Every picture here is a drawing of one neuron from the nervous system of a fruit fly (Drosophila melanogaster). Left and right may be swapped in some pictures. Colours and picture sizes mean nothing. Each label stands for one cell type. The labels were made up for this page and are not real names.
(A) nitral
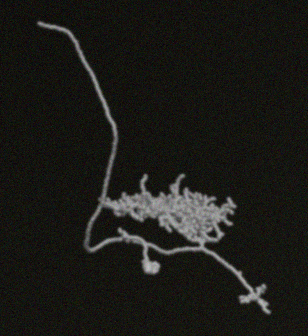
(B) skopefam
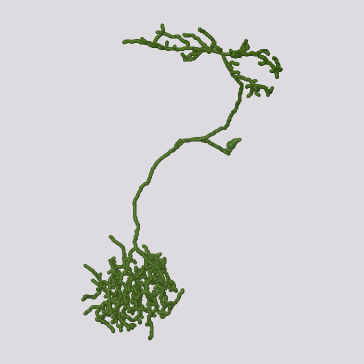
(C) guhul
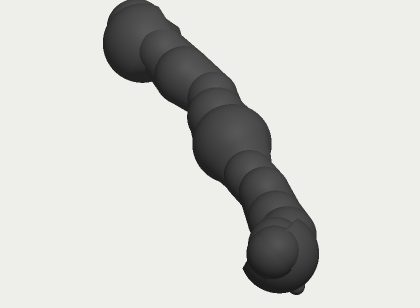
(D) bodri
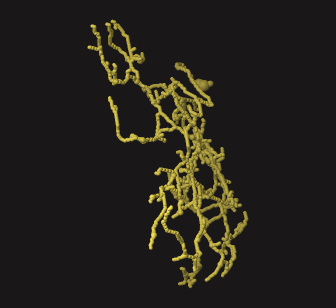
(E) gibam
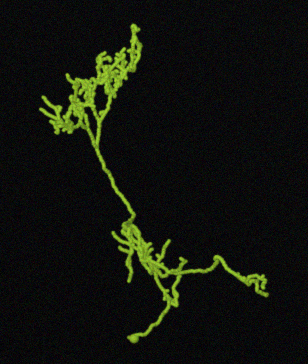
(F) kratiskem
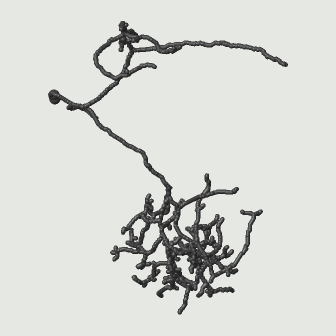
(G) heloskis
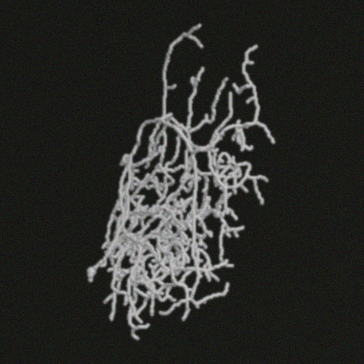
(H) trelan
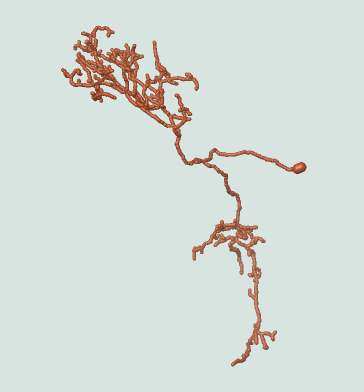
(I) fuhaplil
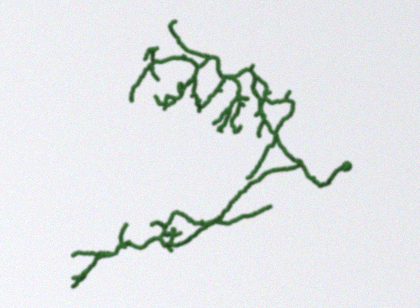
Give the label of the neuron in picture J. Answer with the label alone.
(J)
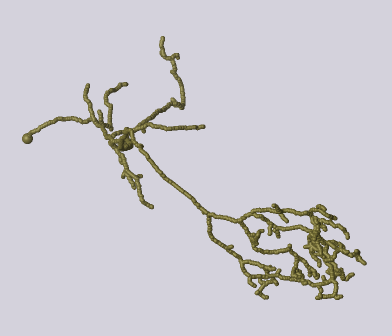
gibam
